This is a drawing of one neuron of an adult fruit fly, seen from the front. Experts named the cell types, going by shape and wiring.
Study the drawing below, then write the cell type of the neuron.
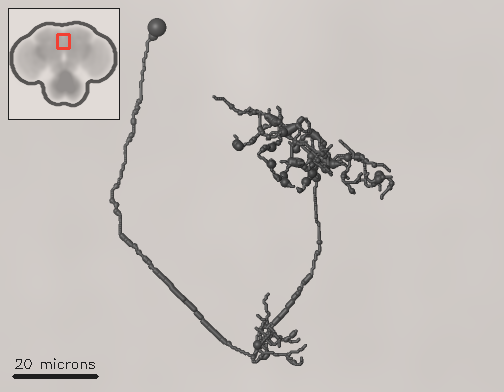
vDeltaD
